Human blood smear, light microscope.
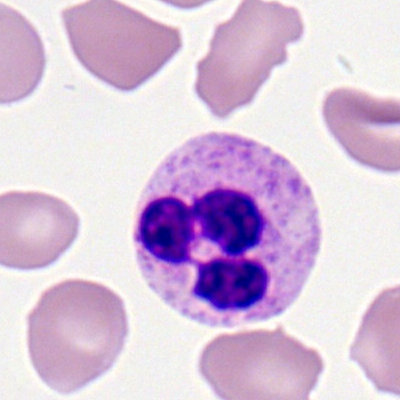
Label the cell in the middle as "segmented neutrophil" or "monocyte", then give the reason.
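It is a segmented neutrophil, not a monocyte. Its nucleus is divided into three separate lobes toward the left of the cell.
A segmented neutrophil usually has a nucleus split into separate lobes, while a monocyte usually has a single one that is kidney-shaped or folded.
The chromatin is dark and coarsely clumped. Fine lilac granules fill the cytoplasm.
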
